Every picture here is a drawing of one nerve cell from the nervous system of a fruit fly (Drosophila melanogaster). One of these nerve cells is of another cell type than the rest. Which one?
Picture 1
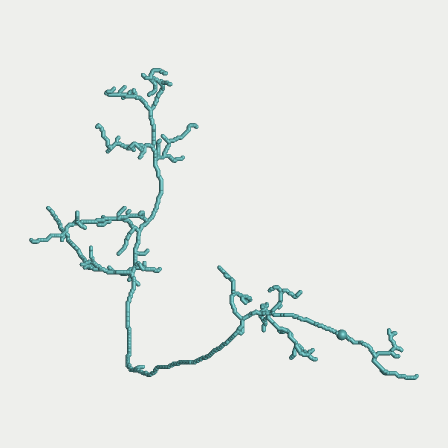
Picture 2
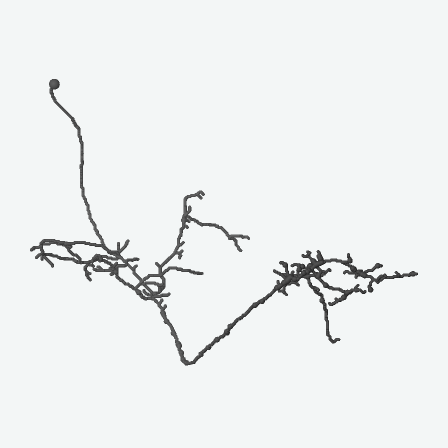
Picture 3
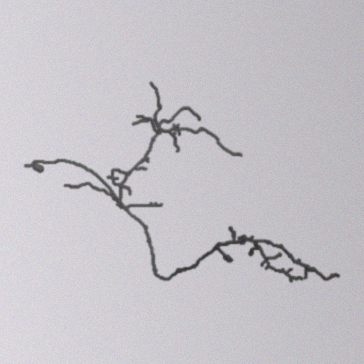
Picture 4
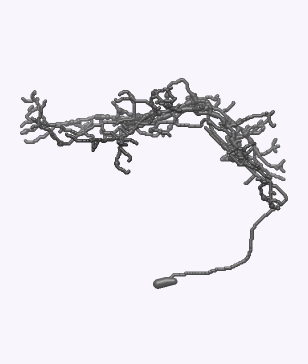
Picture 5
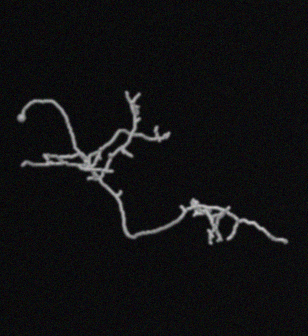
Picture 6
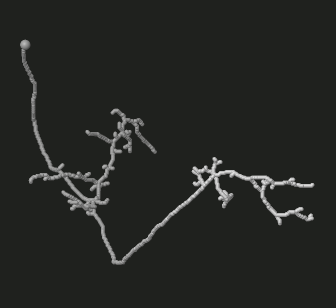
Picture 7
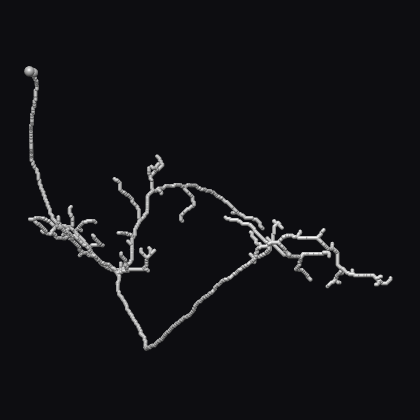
Picture 4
